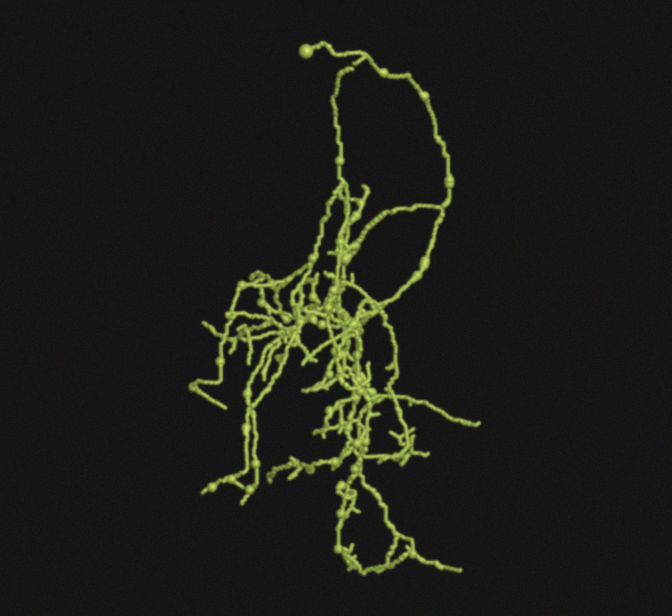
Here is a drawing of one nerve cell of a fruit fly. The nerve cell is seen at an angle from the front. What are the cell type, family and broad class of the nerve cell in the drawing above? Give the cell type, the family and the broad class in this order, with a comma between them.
AVLP055, hemilineage VLPd&p1_dorsal, central-brain intrinsic neuron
